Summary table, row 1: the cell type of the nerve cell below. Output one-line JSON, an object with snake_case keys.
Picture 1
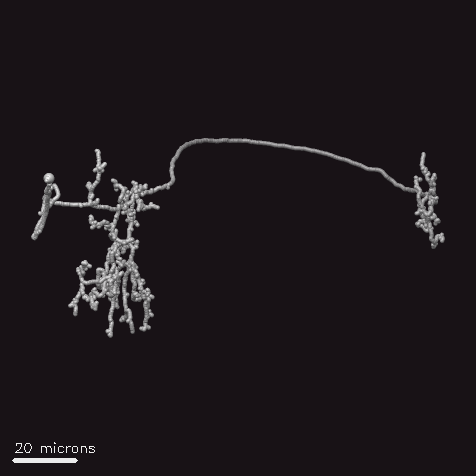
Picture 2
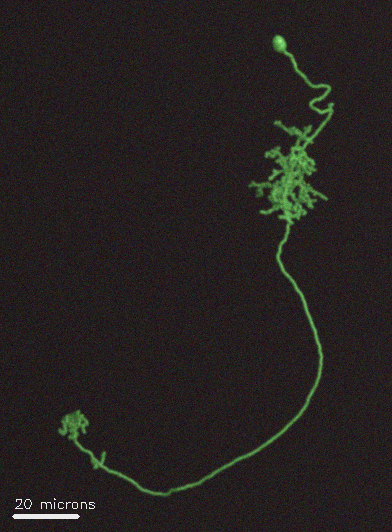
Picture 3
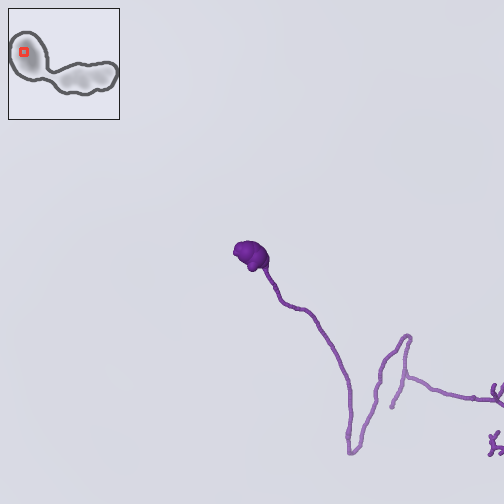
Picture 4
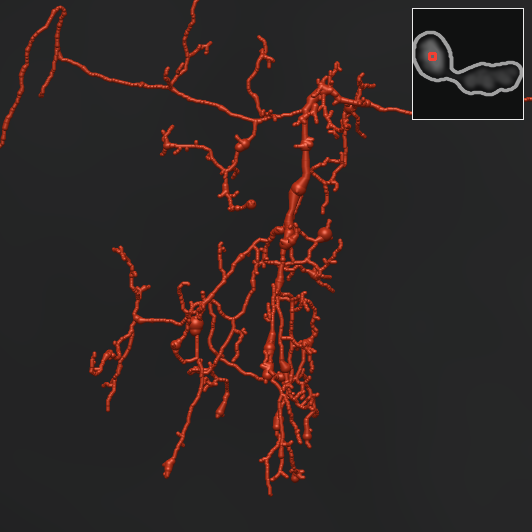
{"cell_type": "Tm38"}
